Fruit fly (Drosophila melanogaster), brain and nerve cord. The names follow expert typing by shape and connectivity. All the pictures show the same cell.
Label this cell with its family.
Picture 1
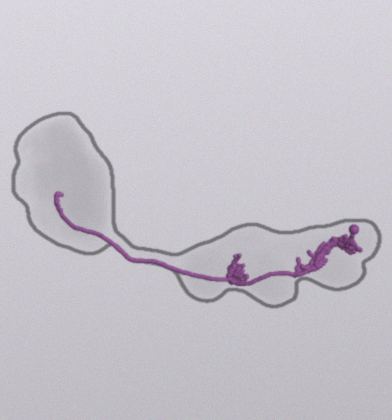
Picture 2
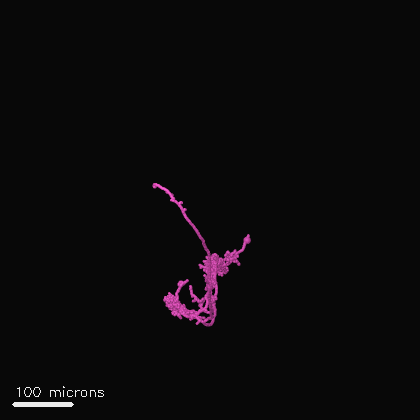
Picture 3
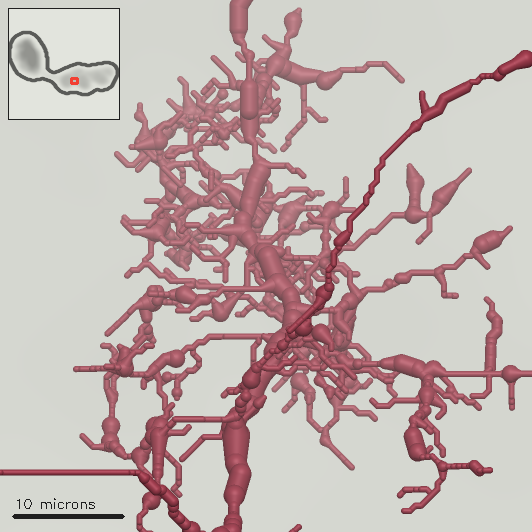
hemilineage 09B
